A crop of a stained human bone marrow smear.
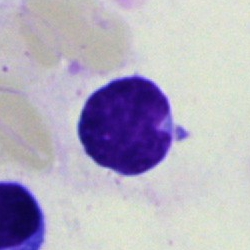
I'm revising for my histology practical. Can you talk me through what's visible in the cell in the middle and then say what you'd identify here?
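Let me see: the outline is roughly round. The nucleus stains a deep dark purple all the way through. I can't make out any distinct granules in the cell. At the right edge there's a small purple triangular knob. So, a lymphocyte.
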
